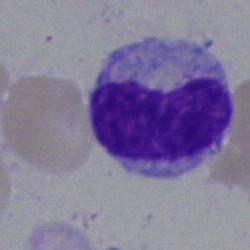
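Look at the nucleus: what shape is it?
A horizontal band indented along its upper edge, like a bean, and a single mass, not lobed.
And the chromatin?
Dark purple and coarse, with paler streaks between denser patches.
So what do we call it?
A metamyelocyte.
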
